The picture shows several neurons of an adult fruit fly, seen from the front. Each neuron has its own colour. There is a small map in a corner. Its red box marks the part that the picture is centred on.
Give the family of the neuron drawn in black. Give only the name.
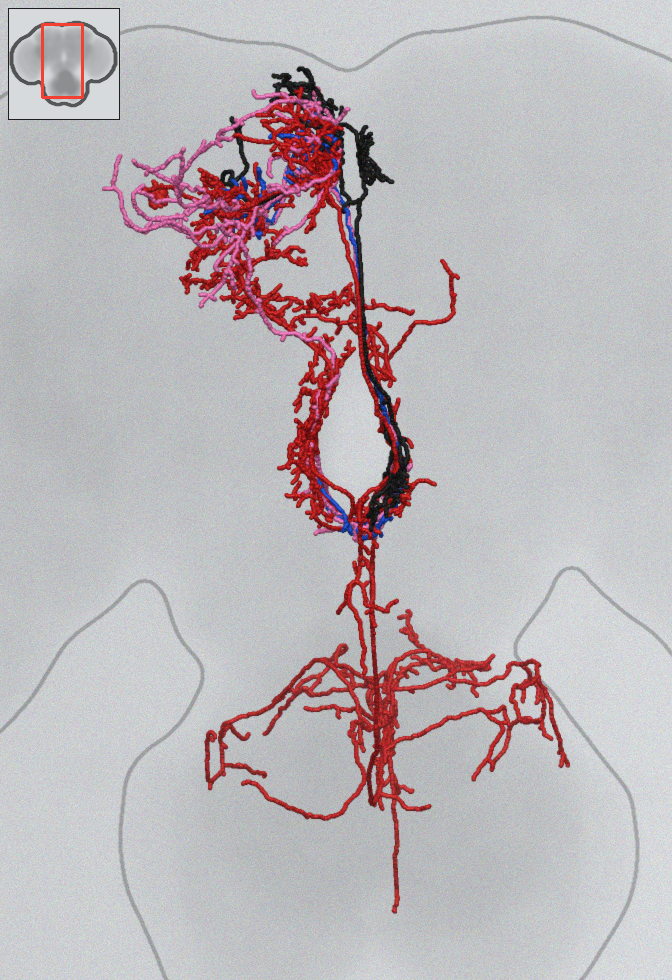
hemilineage SMPpv1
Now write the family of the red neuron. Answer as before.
hemilineage SMPpv2_dorsal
